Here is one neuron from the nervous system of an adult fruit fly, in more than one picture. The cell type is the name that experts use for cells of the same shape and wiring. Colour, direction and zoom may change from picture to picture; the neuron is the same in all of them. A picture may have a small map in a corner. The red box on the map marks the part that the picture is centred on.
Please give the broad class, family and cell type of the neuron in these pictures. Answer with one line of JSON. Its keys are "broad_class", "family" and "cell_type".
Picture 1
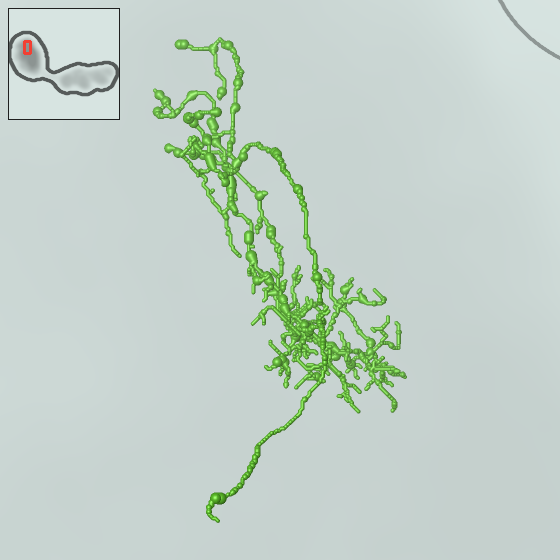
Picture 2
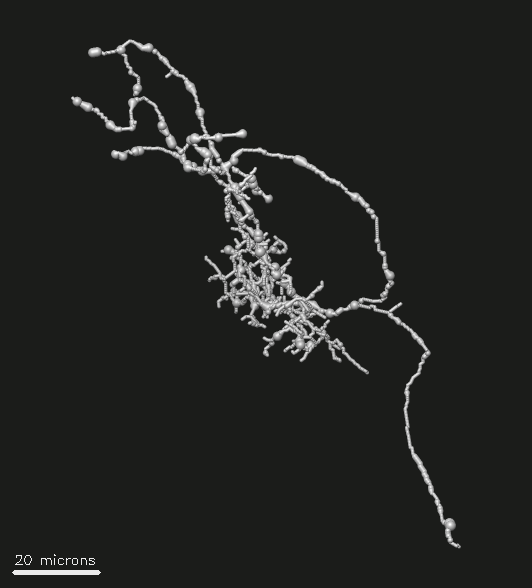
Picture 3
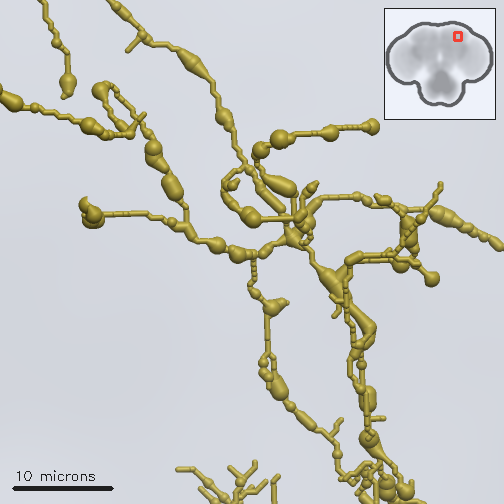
{"broad_class": "central-brain intrinsic neuron", "family": "hemilineage LHa2", "cell_type": "CB2938"}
